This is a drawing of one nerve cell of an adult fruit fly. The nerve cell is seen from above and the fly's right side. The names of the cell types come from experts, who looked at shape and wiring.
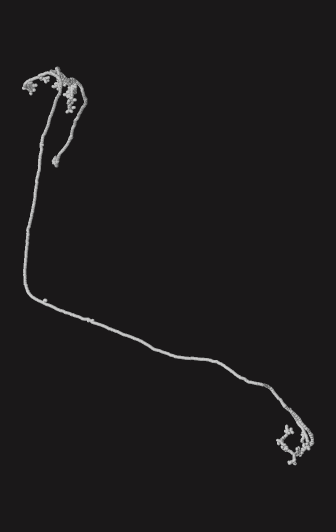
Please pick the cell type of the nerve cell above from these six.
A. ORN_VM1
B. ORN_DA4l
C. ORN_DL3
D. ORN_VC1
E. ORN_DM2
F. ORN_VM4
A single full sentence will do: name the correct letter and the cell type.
The matching cell type for the nerve cell is option B, ORN_DA4l.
